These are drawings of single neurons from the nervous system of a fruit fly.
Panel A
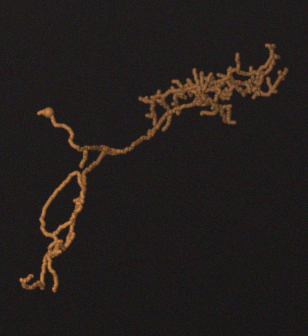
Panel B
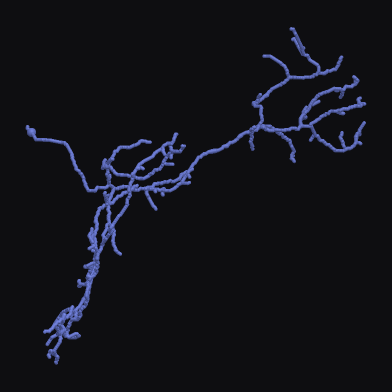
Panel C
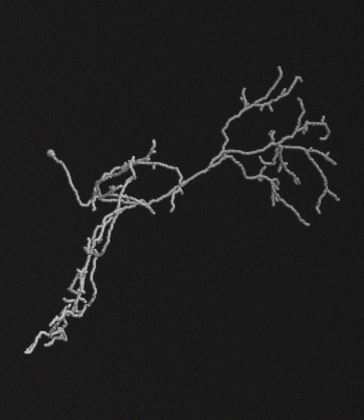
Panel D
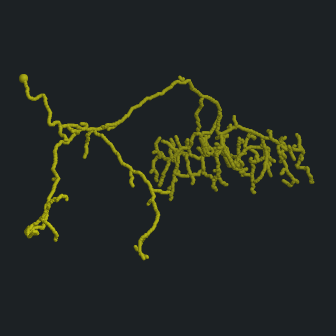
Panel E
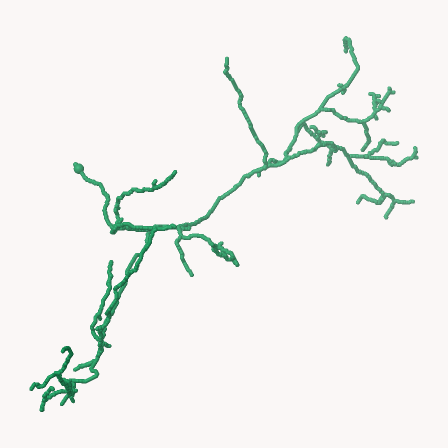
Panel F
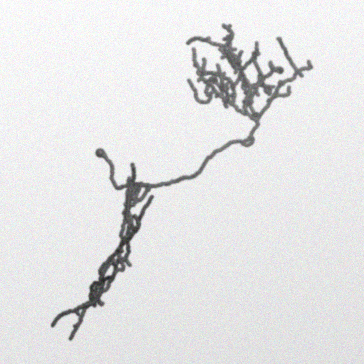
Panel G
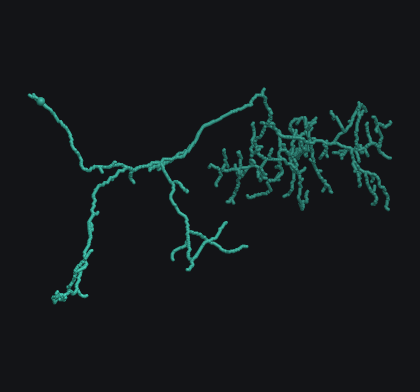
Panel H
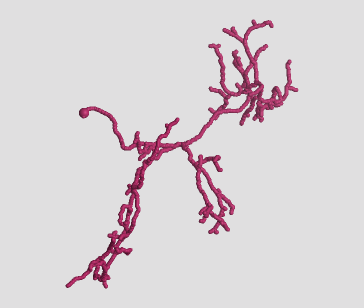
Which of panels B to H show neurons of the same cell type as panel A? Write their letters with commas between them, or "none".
D, F, G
